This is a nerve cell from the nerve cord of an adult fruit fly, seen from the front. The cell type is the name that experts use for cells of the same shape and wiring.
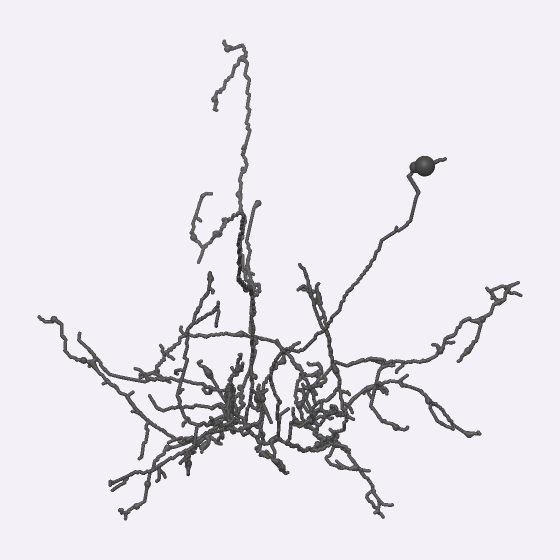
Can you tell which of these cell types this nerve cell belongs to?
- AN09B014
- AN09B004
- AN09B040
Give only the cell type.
AN09B040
